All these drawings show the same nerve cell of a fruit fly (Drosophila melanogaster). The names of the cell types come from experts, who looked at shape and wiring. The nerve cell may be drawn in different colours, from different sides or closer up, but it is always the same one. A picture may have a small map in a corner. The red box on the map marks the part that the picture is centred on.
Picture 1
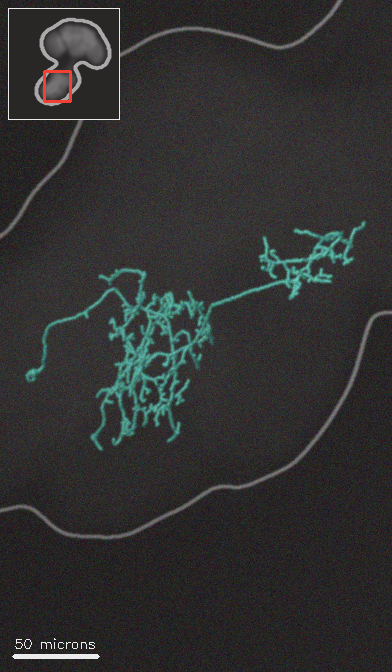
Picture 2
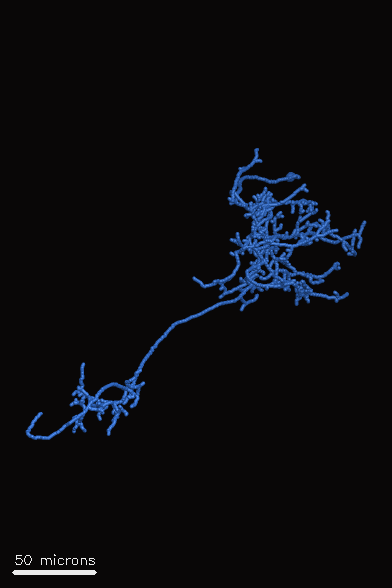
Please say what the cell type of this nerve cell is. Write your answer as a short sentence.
The cell type is IN05B038.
